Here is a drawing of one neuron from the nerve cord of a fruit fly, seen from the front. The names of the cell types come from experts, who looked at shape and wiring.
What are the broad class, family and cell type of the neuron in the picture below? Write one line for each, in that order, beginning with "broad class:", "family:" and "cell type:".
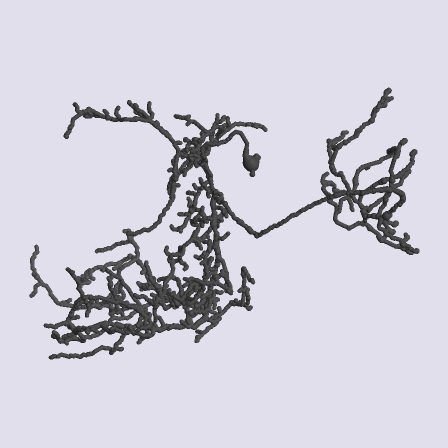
broad class: nerve-cord intrinsic neuron
family: hemilineage 01A
cell type: IN01A040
